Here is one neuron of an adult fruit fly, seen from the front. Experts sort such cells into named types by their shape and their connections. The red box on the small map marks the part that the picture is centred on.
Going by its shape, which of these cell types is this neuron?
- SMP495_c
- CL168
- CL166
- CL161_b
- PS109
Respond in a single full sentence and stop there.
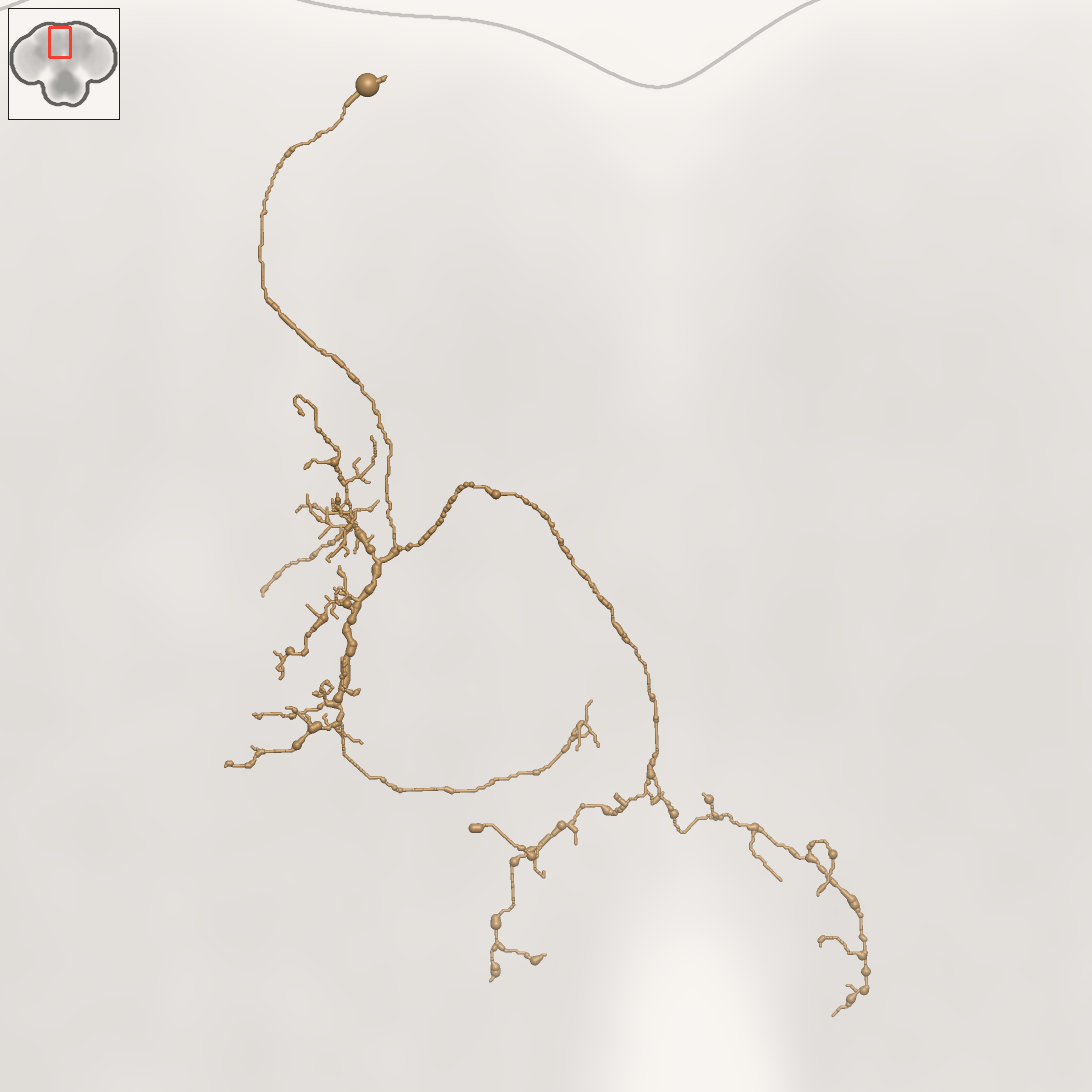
Of the cell type PS109 is this neuron.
